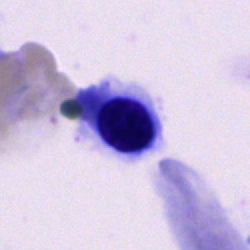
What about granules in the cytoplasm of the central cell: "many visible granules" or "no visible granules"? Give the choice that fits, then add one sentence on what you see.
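No visible granules. No granules are seen in the cytoplasm.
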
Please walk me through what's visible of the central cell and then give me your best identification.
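An irregular, ragged outline bounds the cell. The nucleus lies off-centre, toward the right side. Its chromatin is dense and stains dark purple throughout. Cytoplasm is widest on the upper-left side of the nucleus. The cell is an erythroblast.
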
